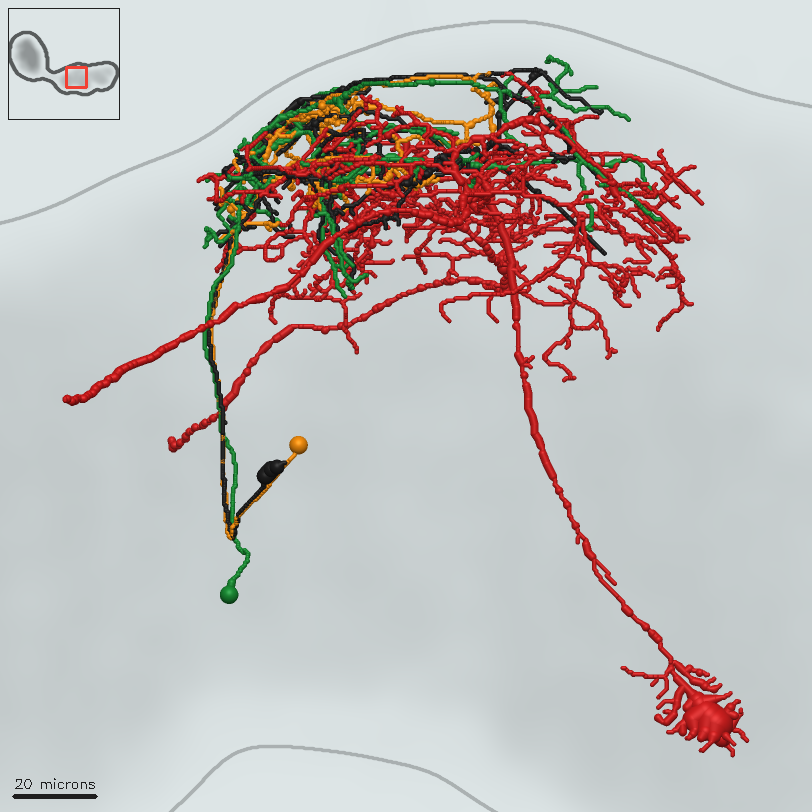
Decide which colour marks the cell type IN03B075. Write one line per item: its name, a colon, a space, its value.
colour: green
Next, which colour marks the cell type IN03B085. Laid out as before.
colour: black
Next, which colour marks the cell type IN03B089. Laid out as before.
colour: orange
